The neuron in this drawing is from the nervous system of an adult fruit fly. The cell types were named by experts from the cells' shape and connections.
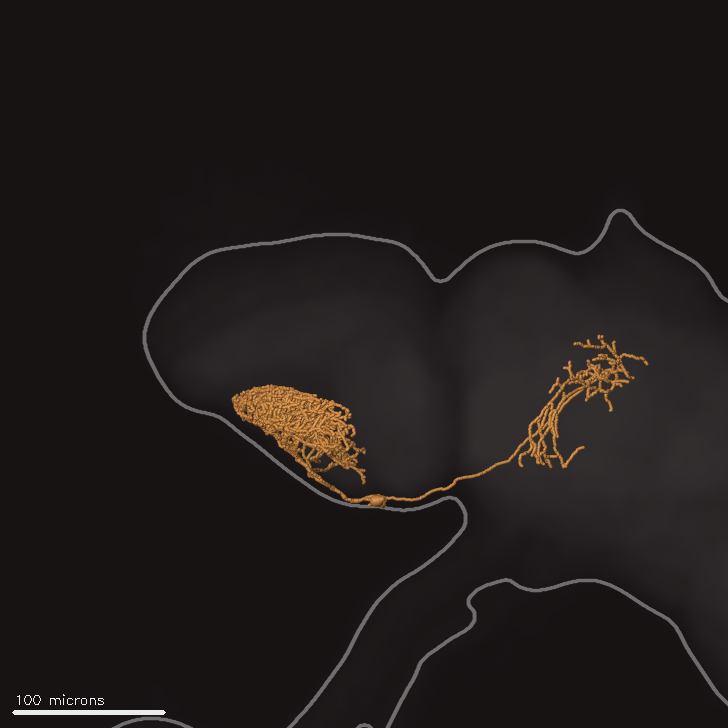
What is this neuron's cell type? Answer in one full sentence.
It is LPT22 that is the cell type of the neuron.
